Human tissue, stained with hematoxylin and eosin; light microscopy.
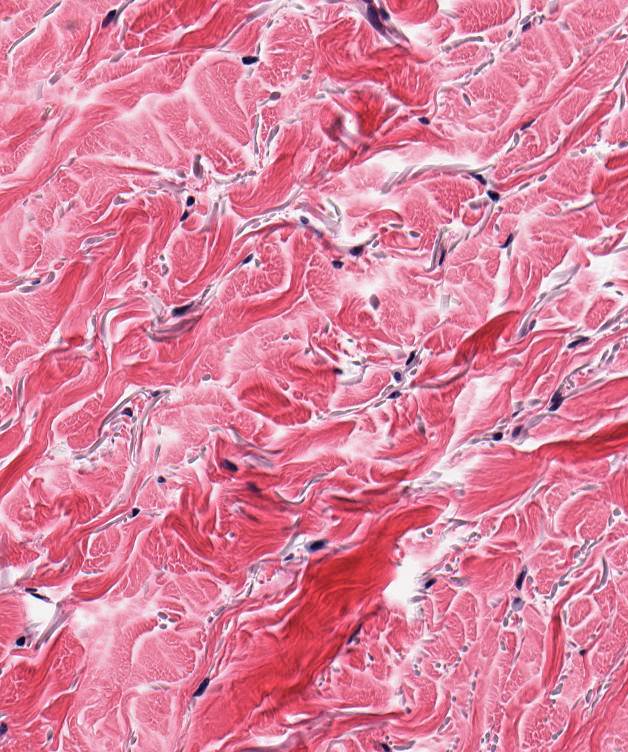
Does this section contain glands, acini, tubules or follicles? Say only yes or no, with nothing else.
No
